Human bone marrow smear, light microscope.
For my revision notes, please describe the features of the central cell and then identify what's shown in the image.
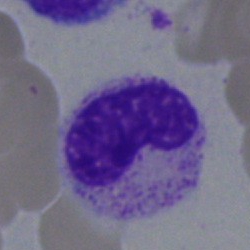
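Round, smooth outline here, nothing projecting from the surface. The nucleus is kidney-shaped, its indentation facing down into the cytoplasm. Chromatin's dark purple and coarsely clumped, with small paler patches between the clumps, and no nucleoli show. So that's a band neutrophil.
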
